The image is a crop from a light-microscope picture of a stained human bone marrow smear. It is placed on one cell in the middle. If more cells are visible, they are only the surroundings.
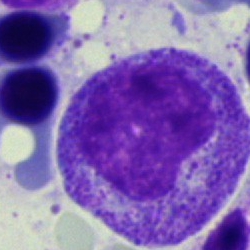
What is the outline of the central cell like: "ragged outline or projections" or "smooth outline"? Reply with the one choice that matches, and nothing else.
Smooth outline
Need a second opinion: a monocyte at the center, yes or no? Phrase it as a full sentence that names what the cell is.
No, sorry, the middle cell is a myelocyte rather than a monocyte.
